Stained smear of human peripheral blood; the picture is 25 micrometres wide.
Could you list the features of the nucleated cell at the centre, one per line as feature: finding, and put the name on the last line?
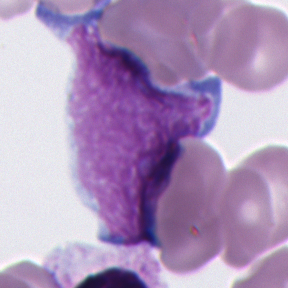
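Chromatin: finely stippled, evenly spread, no coarse dark clumps
Nucleus: single unlobed mass filling most of the cell
Cytoplasm: thin pale blue rim around the nucleus
Name: myeloblast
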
